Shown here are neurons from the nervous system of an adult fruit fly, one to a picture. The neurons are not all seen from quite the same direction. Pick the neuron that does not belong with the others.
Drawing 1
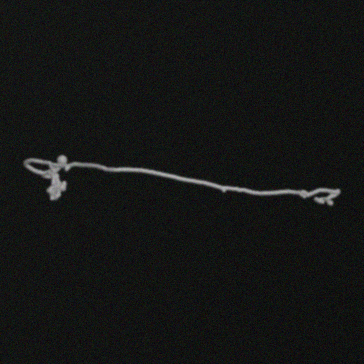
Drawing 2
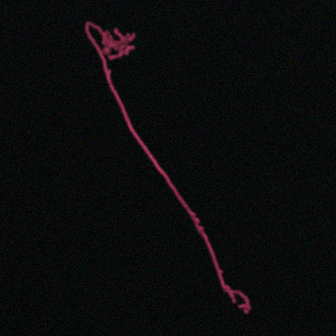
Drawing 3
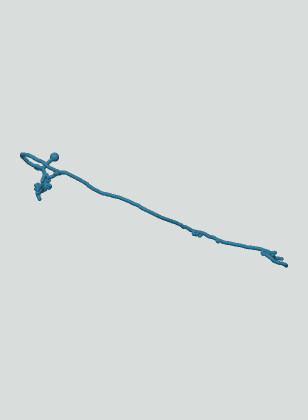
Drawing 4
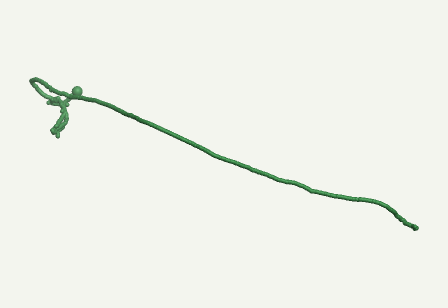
3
